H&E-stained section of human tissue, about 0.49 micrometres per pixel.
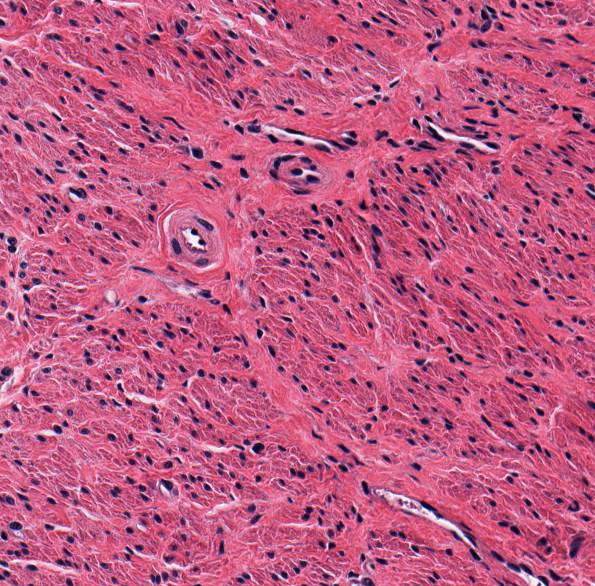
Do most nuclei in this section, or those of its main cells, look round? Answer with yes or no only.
No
